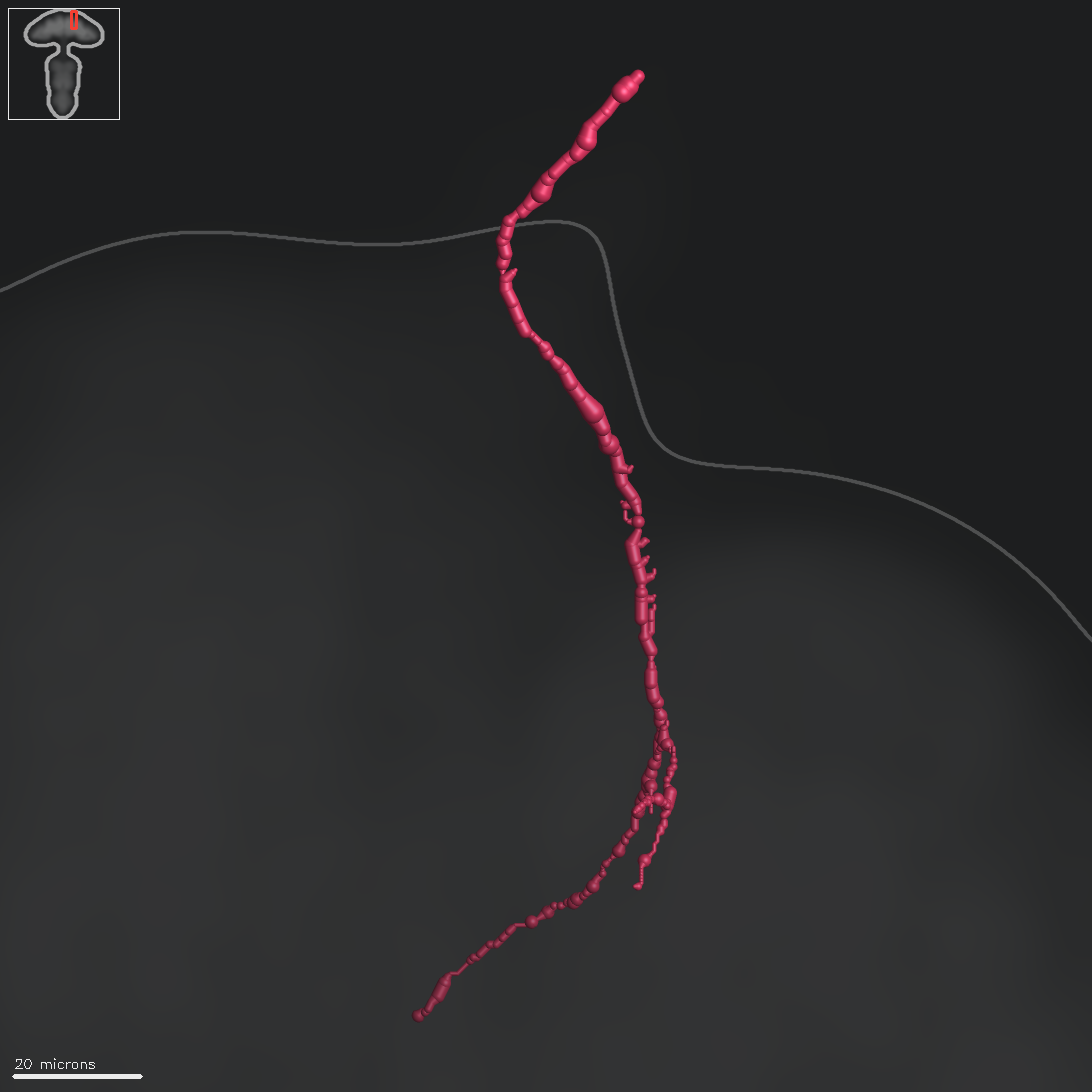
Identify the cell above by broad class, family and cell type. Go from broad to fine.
sensory neuron entering the brain; class mechanosensory; JO-A1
